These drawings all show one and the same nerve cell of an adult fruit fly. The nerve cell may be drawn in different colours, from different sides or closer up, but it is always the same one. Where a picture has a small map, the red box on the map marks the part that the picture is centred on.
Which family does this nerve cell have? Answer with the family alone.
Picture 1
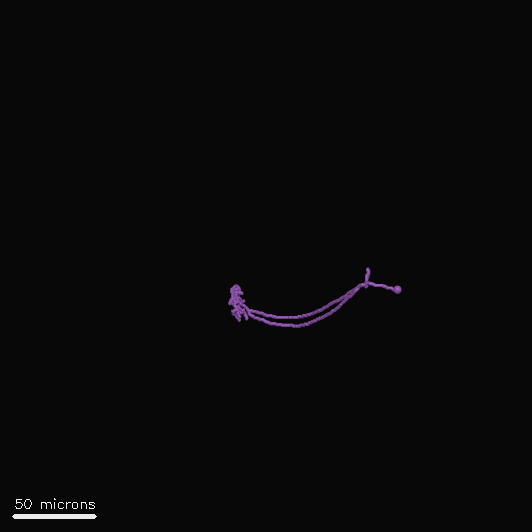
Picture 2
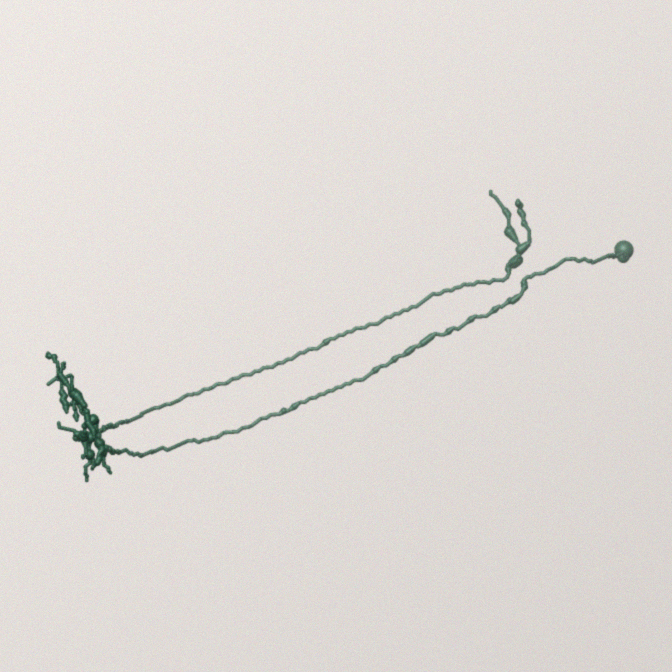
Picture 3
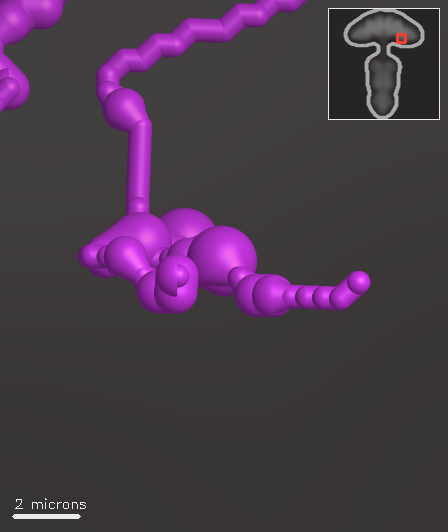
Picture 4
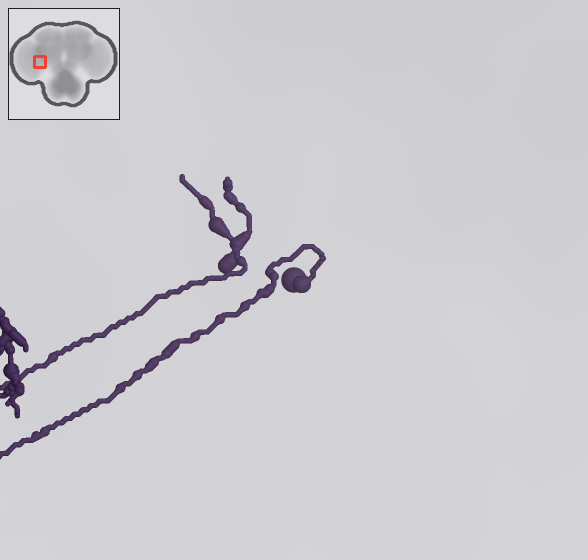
T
